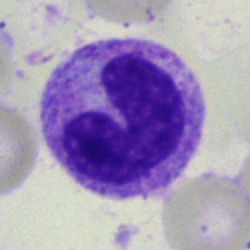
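Band neutrophil at the centre of a stained human bone marrow smear. The nucleus forms a thick curved band bent into a horseshoe, its opening facing the upper left, with no nucleoli visible. A moderate rim of lilac cytoplasm surrounds the nucleus and is widest within the nuclear indentation. No projections extend from the cell surface.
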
